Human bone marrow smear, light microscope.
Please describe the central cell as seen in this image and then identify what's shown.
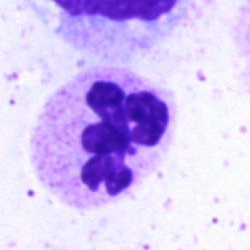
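Here the cell outline is smooth and roughly round. Its chromatin is dense, clumped and dark purple. The cytoplasm contains no vacuoles. This is a segmented neutrophil.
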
